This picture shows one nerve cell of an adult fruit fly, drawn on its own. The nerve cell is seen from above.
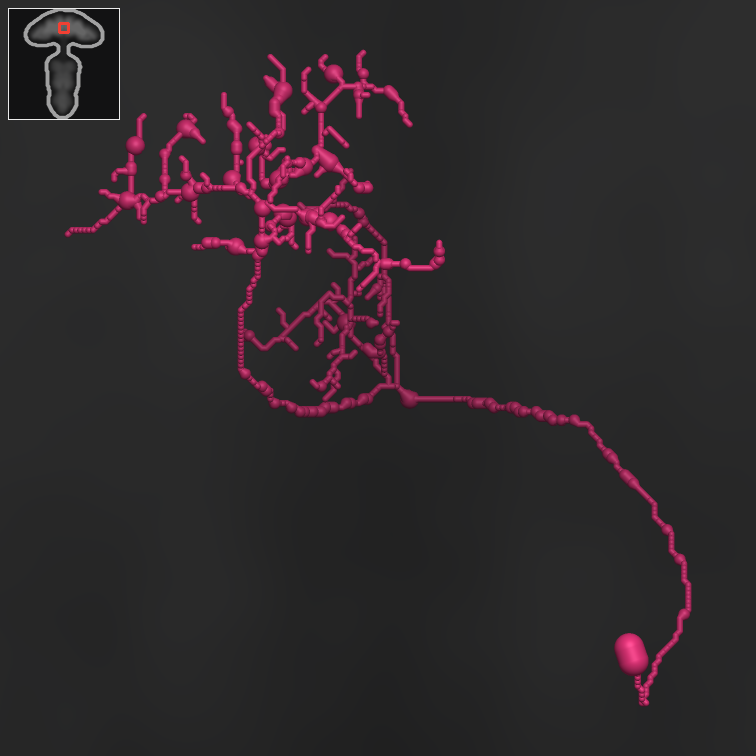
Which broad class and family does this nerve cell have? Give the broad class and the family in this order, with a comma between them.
central-brain intrinsic neuron, class CX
